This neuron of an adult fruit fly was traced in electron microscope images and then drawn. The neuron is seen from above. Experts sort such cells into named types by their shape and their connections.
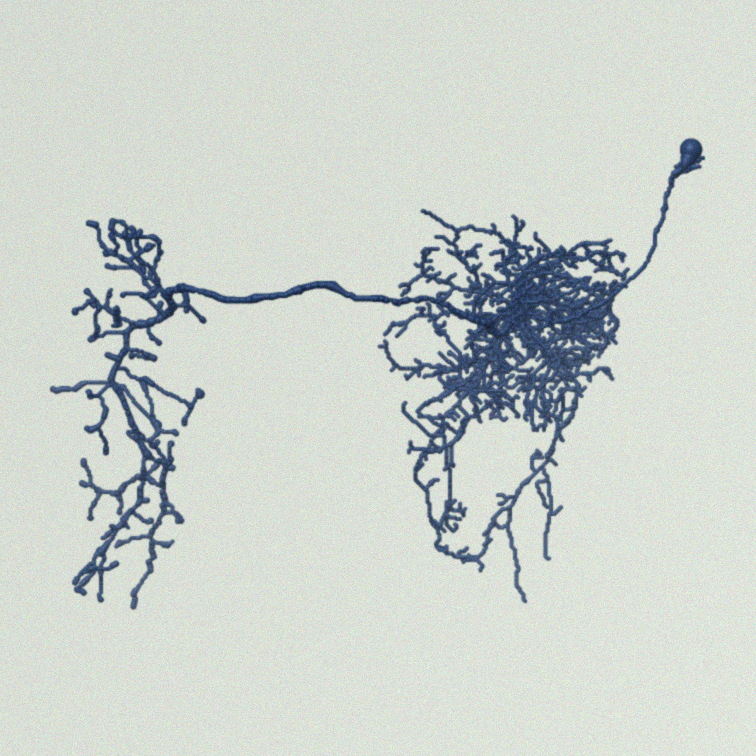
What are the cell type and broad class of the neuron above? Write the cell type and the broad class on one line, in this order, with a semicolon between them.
LAL073; central-brain intrinsic neuron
